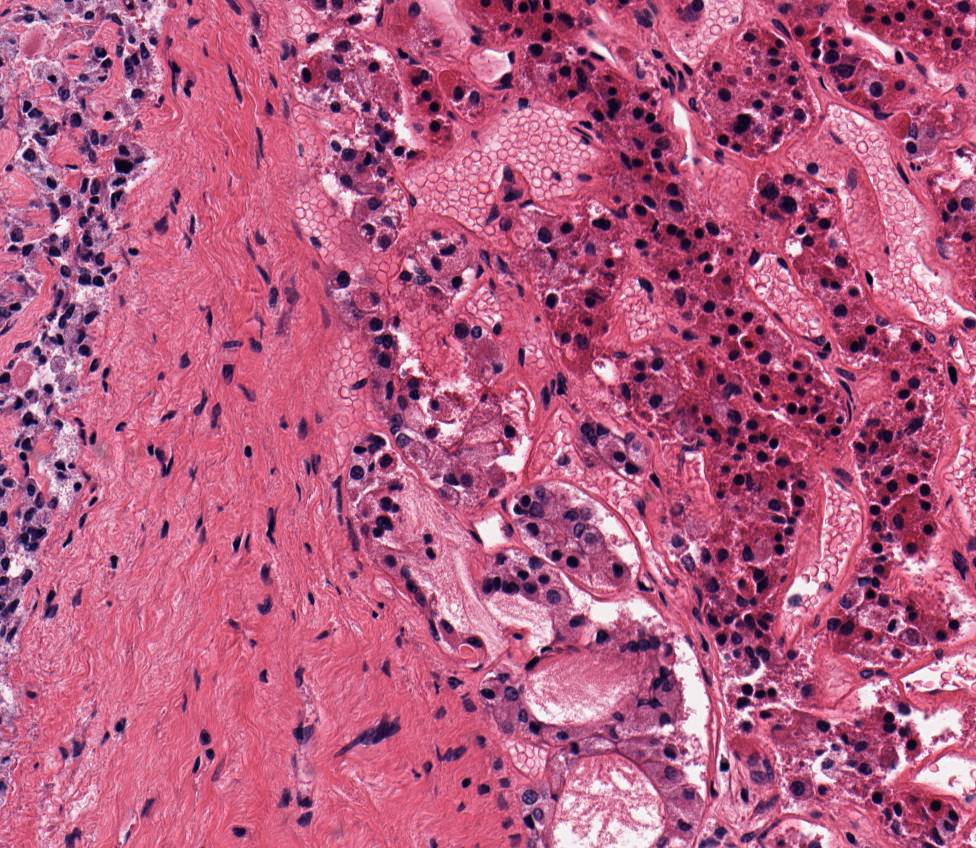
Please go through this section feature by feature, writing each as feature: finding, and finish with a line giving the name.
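Layout: dense pink fibrous stroma in the left third; cell nests in the right two-thirds
Nests: rounded, divided by thin fibrous septa and vascular channels
Cytoplasm: abundant, granular and eosinophilic in most nest cells
Left edge: band of densely packed small dark nuclei
Identification: pituitary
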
